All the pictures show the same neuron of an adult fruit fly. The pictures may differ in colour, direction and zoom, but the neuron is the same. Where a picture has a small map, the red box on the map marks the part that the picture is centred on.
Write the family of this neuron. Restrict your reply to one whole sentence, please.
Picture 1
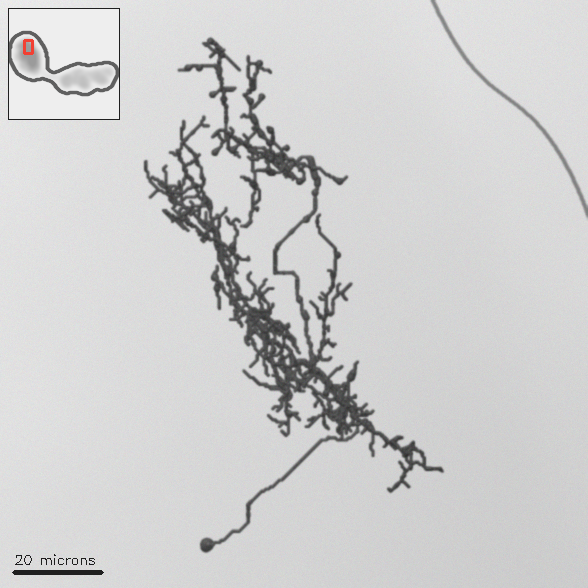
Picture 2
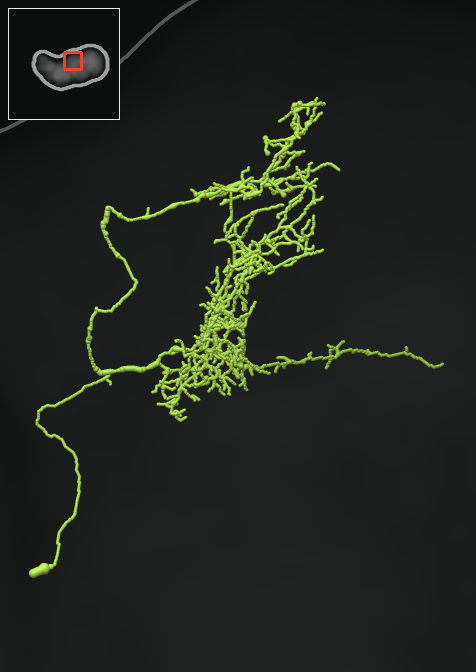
This neuron has hemilineage LHa2 as its family.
